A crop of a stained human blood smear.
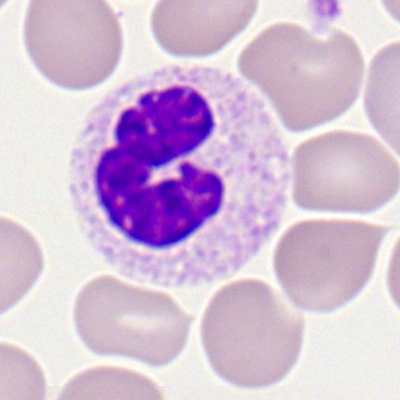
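Band neutrophil, the middle cell, whose nucleus bends into a C shape, and the notch, as far as I can tell, opens toward the right. The chromatin looks dark purple and coarsely clumped. There is plenty of cytoplasm, pale pinkish-lilac, and fine lilac granules seem to fill all of it.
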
